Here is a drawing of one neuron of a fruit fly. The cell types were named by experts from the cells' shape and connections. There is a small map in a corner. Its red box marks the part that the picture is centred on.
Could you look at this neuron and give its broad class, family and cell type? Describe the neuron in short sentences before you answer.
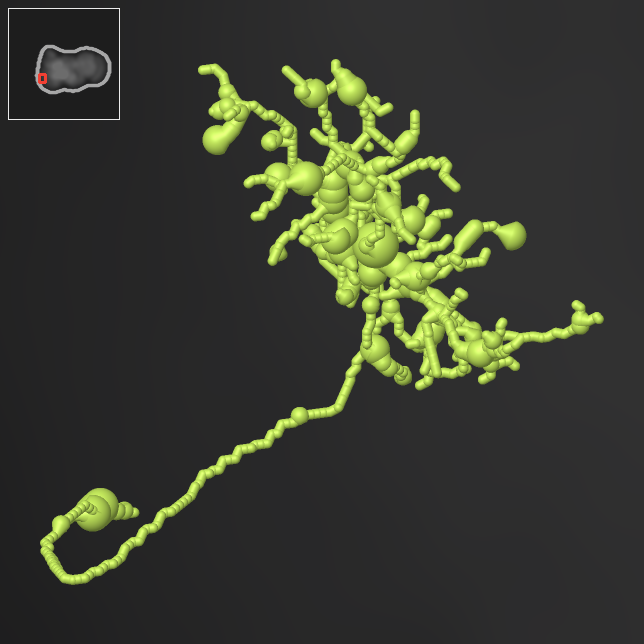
The picture shows dozens of branch ends. In this view it is about as wide as it is tall. It is an optic-lobe intrinsic neuron. Its family is Cm. Its cell type is Cm3.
